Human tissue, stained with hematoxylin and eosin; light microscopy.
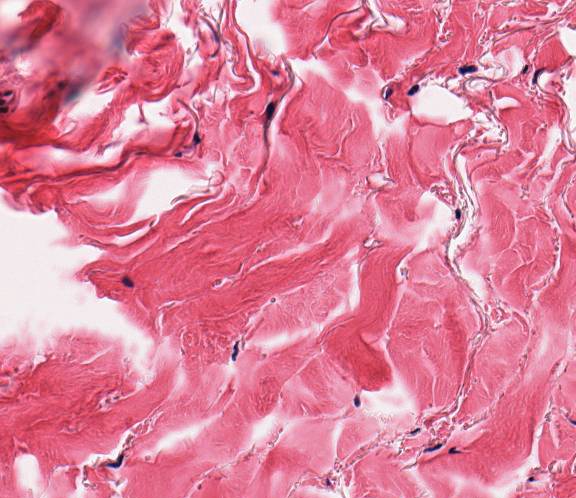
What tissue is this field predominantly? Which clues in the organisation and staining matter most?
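Field: dermis. Broad eosin-pink collagen bundles fill it, running in many directions. Nuclei sparse, only a scattered few: small, dark, spindle-shaped, flattened between bundles. No epithelium anywhere.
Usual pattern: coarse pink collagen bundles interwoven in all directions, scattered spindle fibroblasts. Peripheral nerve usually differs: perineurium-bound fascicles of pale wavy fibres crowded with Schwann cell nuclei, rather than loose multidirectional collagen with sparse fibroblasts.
Sparse nuclei and multidirectional bundles here fit dermis.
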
